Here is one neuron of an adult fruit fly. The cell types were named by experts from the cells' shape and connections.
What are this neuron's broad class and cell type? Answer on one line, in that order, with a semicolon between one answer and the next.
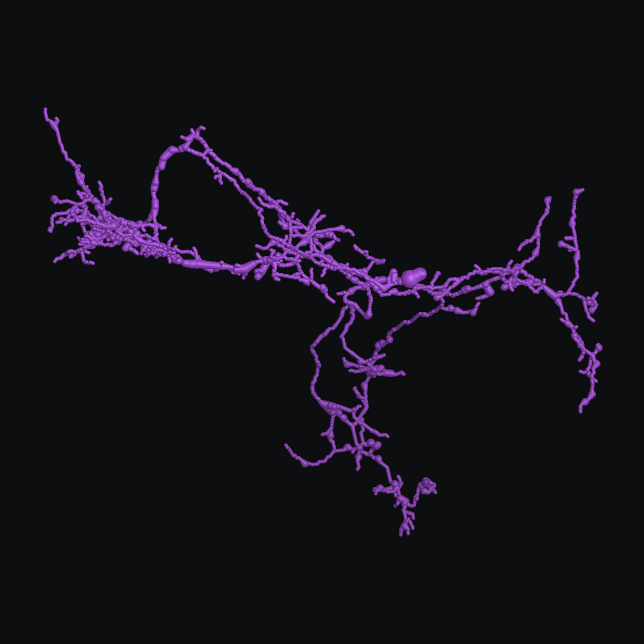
central-brain intrinsic neuron; LAL115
